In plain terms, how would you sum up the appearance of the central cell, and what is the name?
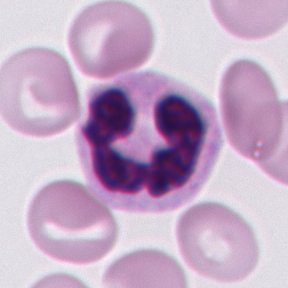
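The outline, as far as I can tell, is round and smooth. Its nuclear lobes make a curved chain opening toward the top of the picture. The cytoplasm shows only fine, faint pinkish granularity, and I find no vacuoles. This is a segmented neutrophil.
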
